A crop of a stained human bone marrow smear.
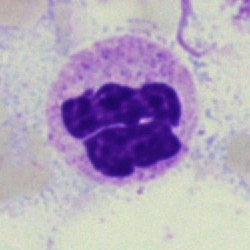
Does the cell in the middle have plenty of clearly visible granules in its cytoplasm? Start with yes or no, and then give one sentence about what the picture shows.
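Yes. Fine lilac granules are scattered through the cytoplasm.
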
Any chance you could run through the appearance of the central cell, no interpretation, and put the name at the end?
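Outline round, smooth. Chromatin dense, dark purple, clumped. Nucleoli: none visible. Cytoplasmic vacuoles: absent. Identification: segmented neutrophil.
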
